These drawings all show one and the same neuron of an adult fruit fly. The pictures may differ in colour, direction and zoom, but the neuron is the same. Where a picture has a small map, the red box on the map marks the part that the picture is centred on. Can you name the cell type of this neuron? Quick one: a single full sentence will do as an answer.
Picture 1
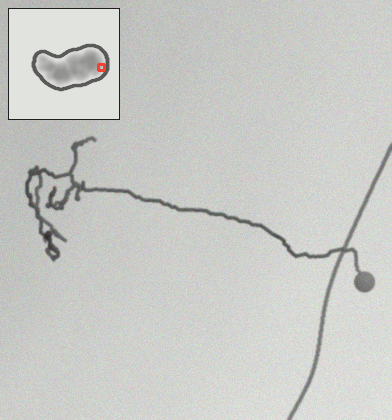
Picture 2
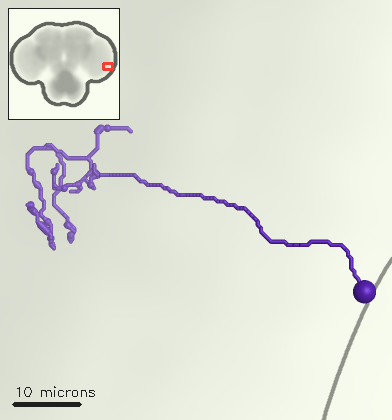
In the scheme of cell types, this neuron is Cm2.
